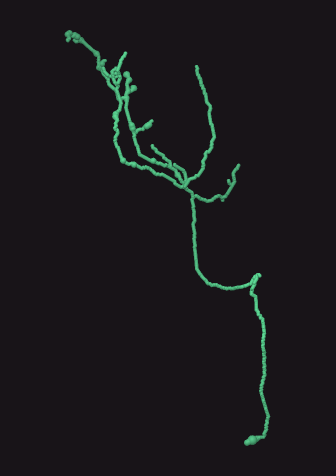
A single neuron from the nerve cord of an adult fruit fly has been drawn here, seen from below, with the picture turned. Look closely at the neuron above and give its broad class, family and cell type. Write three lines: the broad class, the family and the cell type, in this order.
nerve-cord intrinsic neuron
hemilineage 14A
IN14A123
